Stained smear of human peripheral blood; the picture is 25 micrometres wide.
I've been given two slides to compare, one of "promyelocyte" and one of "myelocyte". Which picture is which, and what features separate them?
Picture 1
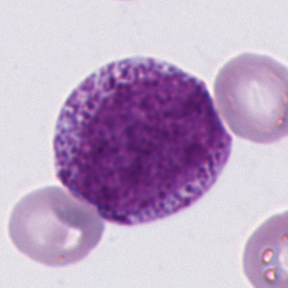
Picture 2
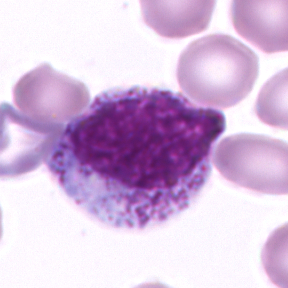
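Promyelocyte in picture 1; myelocyte in picture 2. Picture 1: nucleus fills most of a round, smooth cell; only a narrow cytoplasmic rim remains. Picture 2: nucleus occupies the upper part of the cell; most of the cytoplasm lies below it.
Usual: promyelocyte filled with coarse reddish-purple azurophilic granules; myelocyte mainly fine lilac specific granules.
Picture 1: dark purple granules scattered through the cytoplasm. Picture 2: outline roughly round, edge slightly uneven and granular.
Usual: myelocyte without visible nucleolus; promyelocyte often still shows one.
Picture 2: no nucleolus seen; chromatin dense, dark purple; cytoplasm pale bluish-grey. Picture 1: small clear spaces dot the cytoplasmic rim, plainest along the left edge; no surface projections; red cells touching at upper right and lower left.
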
